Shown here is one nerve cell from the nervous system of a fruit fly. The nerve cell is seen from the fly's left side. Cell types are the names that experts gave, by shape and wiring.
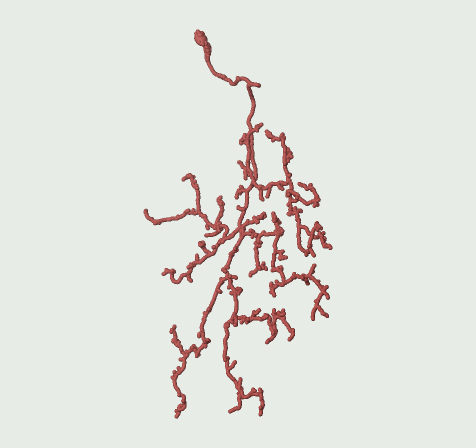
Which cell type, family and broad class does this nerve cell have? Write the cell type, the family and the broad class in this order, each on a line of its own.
Cm22
Cm
optic-lobe intrinsic neuron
